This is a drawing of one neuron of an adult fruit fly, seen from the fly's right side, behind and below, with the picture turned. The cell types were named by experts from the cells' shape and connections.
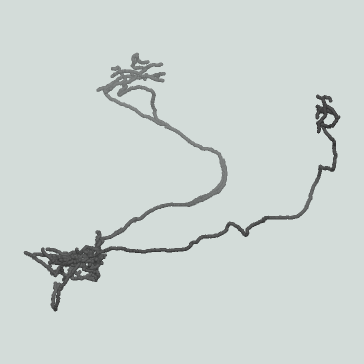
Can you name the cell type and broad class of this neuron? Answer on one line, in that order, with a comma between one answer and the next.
GNG487, central-brain intrinsic neuron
